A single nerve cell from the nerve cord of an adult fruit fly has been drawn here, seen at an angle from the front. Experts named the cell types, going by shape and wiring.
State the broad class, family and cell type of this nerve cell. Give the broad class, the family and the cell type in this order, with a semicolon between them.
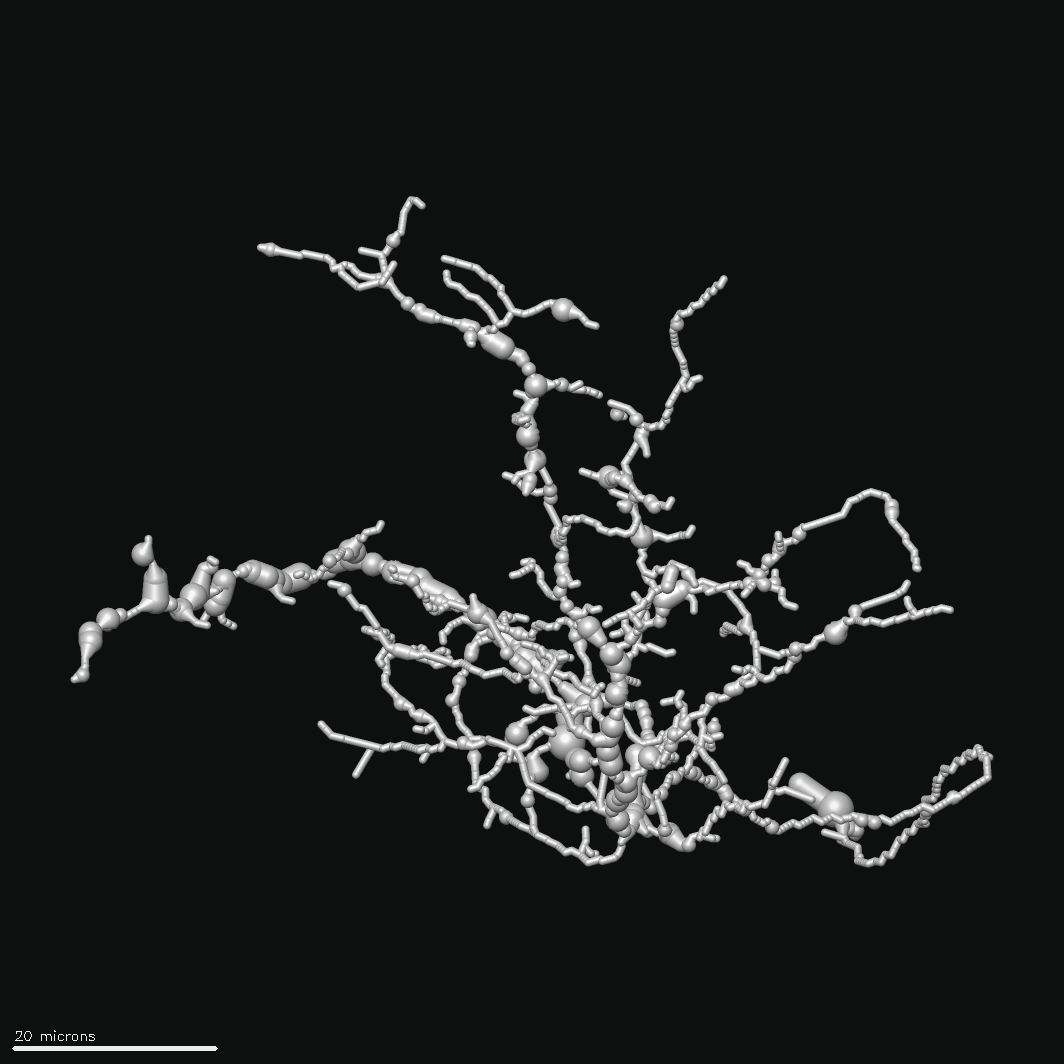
nerve-cord intrinsic neuron; hemilineage 14A; IN14A051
